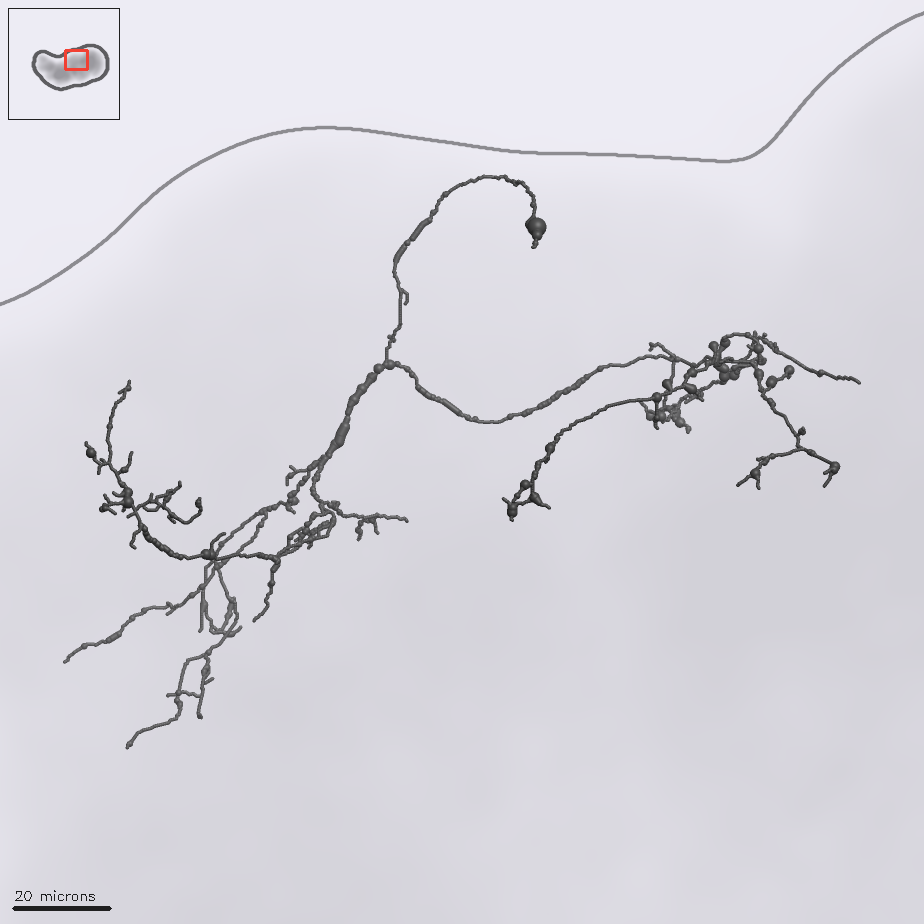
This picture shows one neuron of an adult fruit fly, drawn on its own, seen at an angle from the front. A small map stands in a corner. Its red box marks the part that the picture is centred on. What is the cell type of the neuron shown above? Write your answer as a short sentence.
The cell type is SMP357.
